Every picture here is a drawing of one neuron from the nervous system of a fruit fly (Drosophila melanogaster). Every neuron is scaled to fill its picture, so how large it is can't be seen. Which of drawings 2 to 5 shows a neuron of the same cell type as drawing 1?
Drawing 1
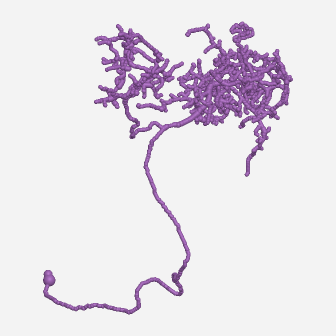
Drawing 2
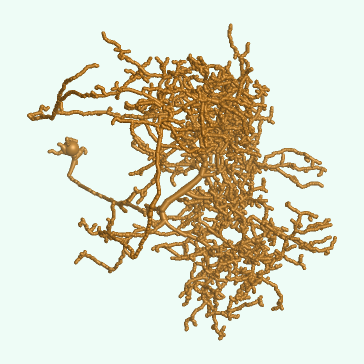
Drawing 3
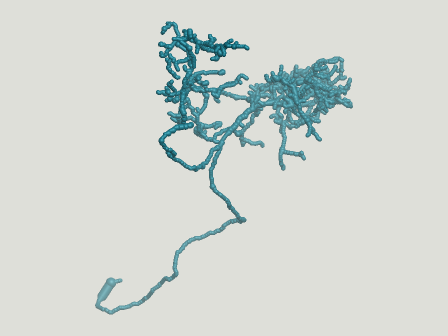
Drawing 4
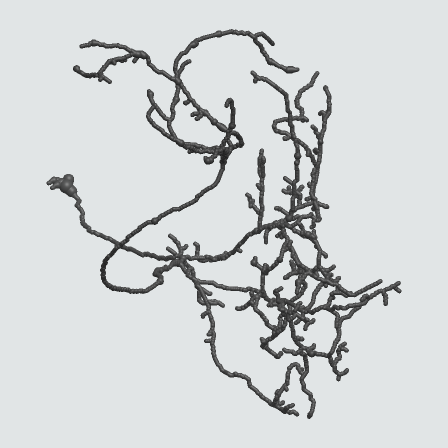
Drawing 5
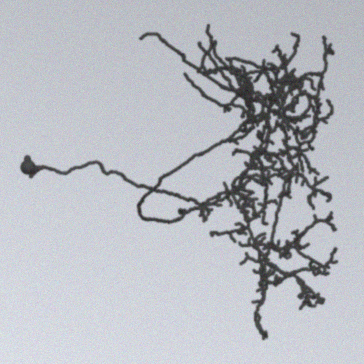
3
